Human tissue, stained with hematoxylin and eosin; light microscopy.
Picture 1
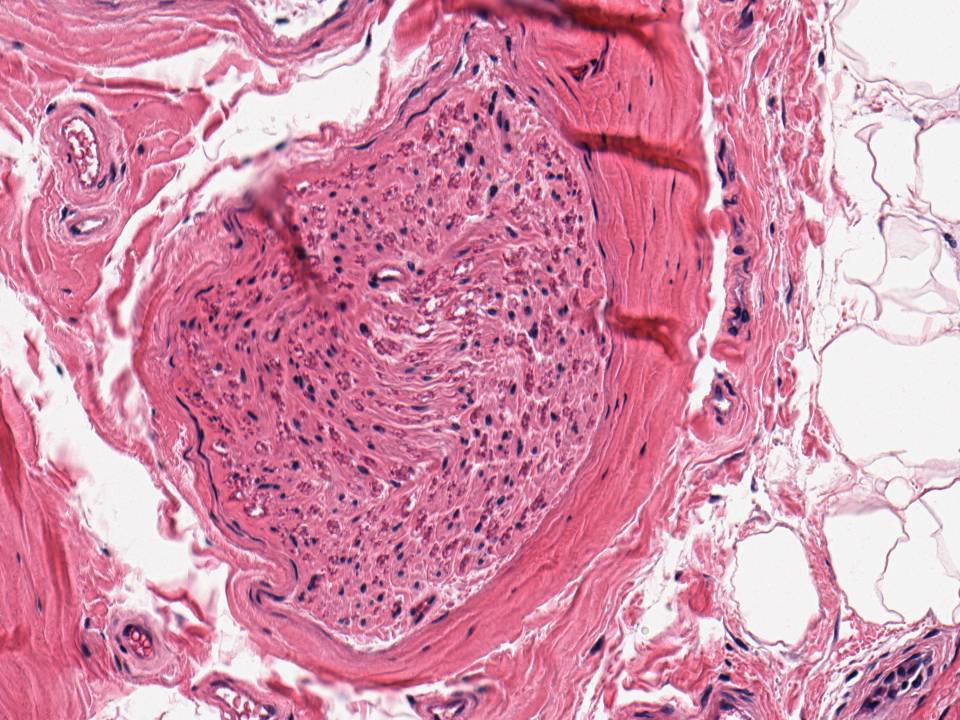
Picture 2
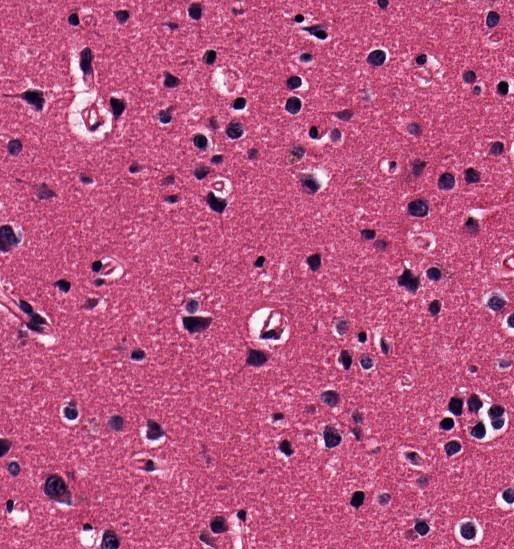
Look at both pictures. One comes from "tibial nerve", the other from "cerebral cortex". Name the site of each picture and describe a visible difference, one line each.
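Picture 1 shows tissue from the tibial nerve. Nuclei within the bundle are small, dark and mostly elongated or wavy.
Picture 2 shows tissue from the cerebral cortex. Small round dark nuclei with little visible cytoplasm are the most numerous cells across the field.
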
